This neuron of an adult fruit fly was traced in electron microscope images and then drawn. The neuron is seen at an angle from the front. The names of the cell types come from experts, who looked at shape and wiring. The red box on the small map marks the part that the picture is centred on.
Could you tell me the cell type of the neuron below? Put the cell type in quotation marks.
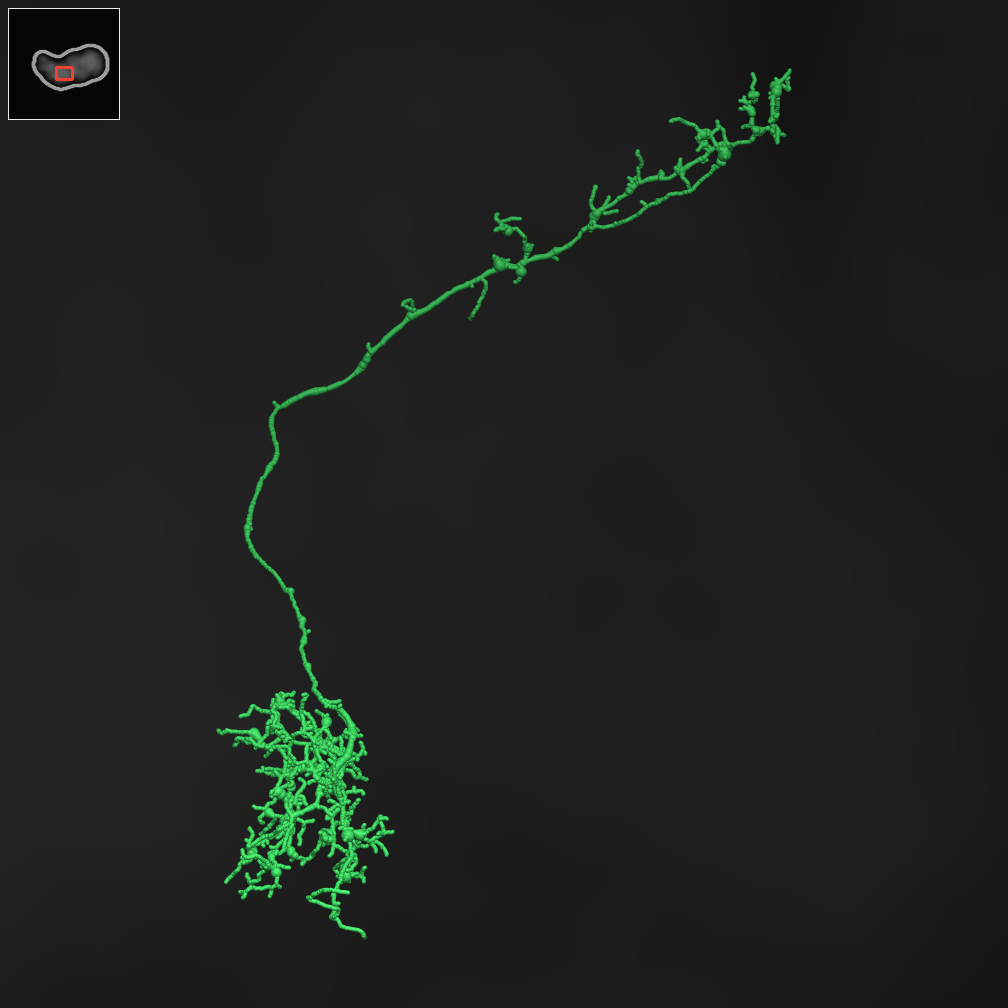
"Tm37"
